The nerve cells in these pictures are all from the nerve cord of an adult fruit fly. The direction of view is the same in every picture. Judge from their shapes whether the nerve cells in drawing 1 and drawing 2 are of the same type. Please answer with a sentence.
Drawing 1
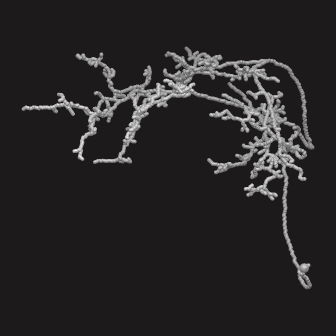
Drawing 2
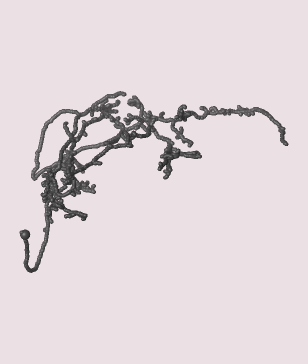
They are of the same cell type.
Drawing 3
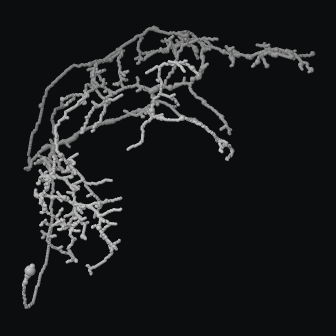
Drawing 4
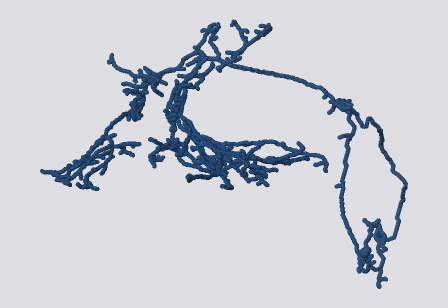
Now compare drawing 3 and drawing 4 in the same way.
They are of different cell types.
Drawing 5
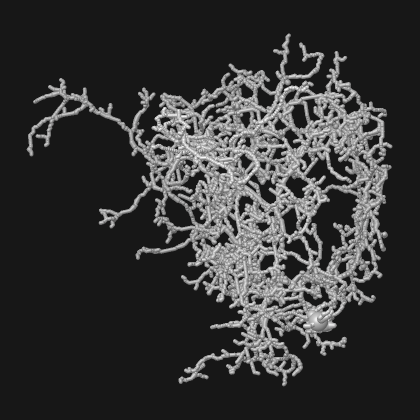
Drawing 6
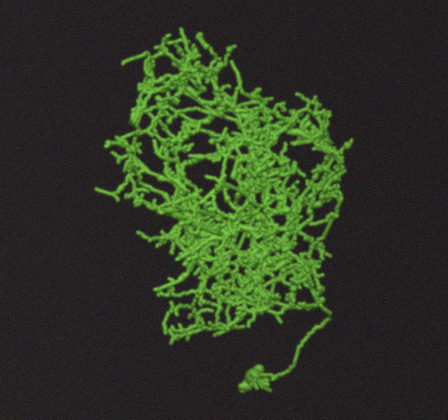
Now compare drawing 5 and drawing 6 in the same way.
They are of the same cell type.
